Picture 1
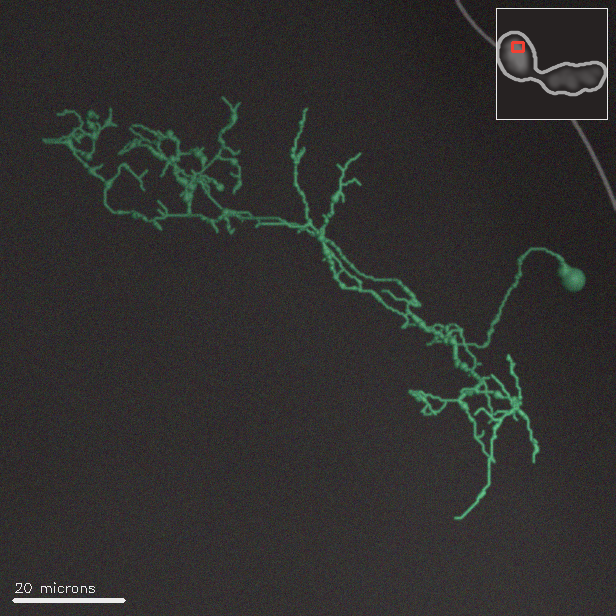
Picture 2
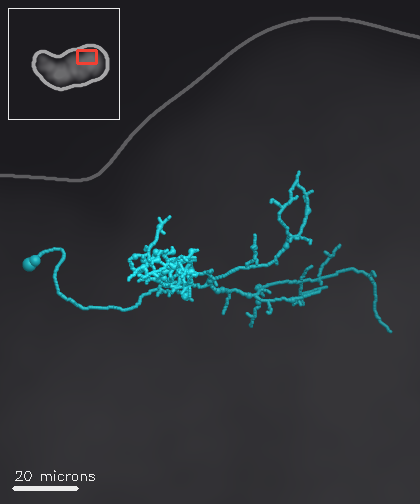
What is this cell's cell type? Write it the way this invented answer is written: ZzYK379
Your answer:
SMP331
